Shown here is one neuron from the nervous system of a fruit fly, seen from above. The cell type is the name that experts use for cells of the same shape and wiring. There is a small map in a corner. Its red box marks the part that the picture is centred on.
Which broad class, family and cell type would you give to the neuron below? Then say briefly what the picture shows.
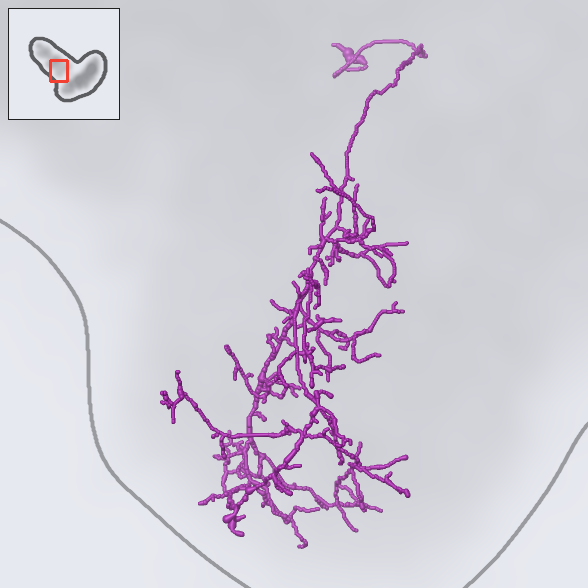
It is a nerve-cord intrinsic neuron. Its family is hemilineage 12B. It is of cell type IN12B025. The cell body is at the top of the picture. Dozens of branch ends can be seen.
